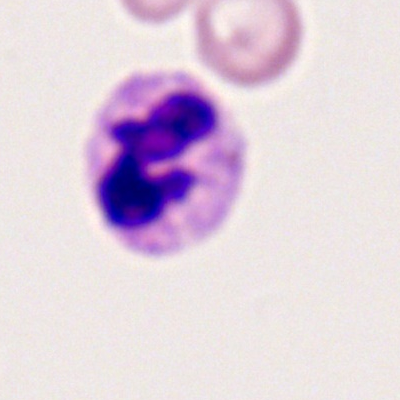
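Segmented neutrophil as the middle cell here: I'd call its outline roughly round, the edge smooth. Its nucleus splits into several lobes linked by narrower parts, with no nucleoli anywhere that I can make out. Faint, fine pinkish granules lie in the cytoplasm.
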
